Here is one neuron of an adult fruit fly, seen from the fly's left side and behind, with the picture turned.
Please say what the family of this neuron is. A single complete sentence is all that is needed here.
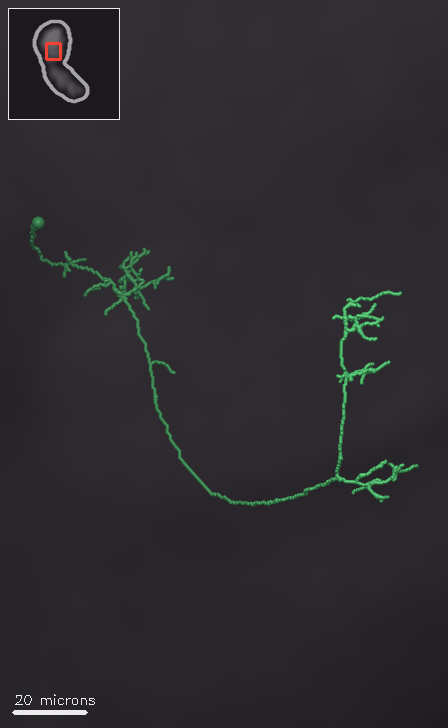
The neuron is categorized as belonging to family TmY.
